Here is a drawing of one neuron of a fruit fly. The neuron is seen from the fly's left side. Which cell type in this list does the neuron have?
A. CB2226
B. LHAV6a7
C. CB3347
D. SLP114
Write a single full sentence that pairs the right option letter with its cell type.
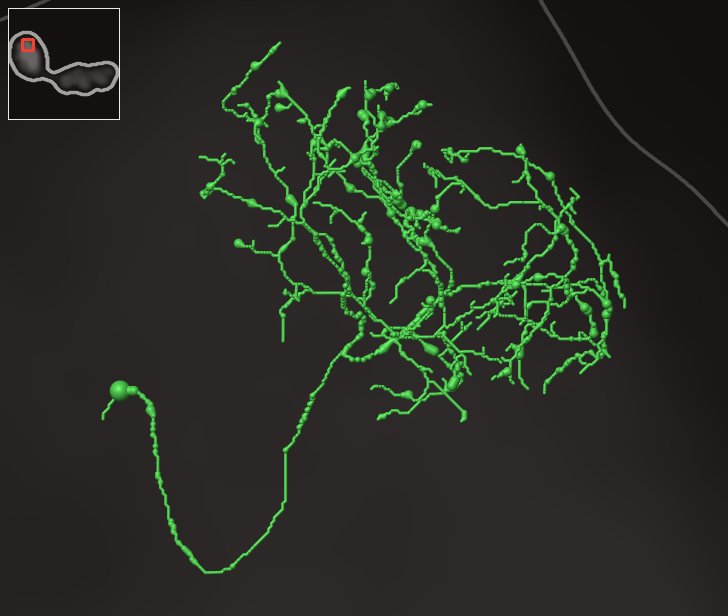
The neuron is typed CB2226, per option A.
